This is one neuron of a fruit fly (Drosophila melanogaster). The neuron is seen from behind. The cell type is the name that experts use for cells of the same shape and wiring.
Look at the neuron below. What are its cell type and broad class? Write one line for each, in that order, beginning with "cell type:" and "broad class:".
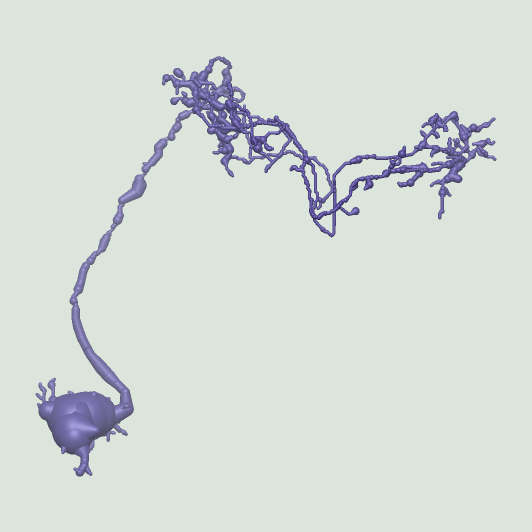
cell type: ISN
broad class: central-brain intrinsic neuron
